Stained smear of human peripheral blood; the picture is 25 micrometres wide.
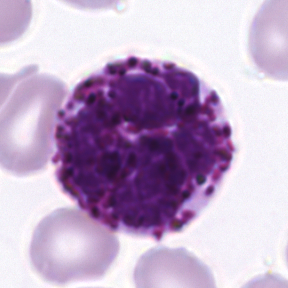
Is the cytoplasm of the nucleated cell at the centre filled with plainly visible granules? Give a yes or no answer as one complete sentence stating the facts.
Yes, visible granules are present in great number in its cytoplasm.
